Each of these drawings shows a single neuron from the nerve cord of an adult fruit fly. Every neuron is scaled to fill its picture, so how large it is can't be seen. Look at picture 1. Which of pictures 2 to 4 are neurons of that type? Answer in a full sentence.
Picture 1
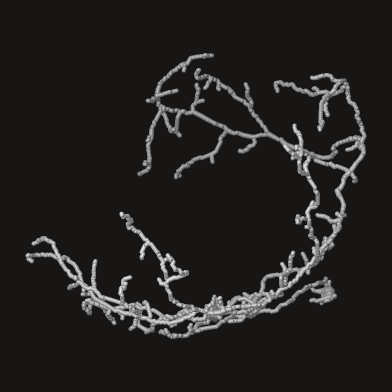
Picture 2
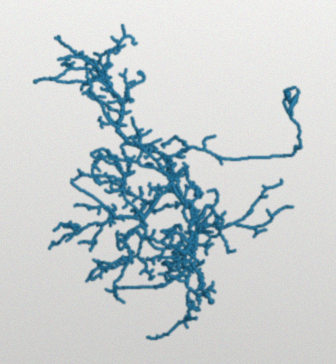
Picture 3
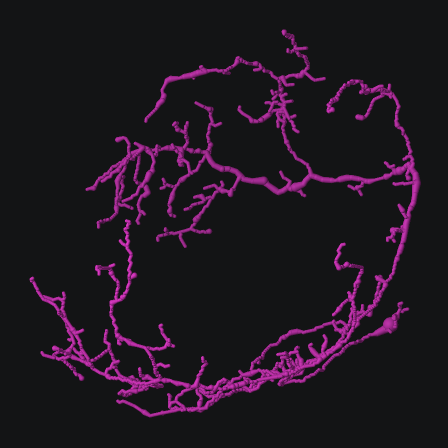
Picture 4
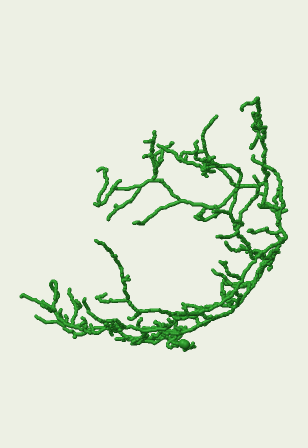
Picture 3 and picture 4 are of the same cell type.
